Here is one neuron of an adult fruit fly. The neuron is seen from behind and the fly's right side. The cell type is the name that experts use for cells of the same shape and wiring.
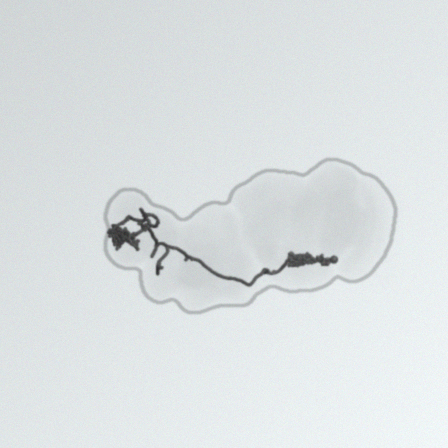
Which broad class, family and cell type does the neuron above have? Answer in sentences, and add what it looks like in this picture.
It is a descending neuron. Its family is DNg. Its cell type is DNg14. Its cell body lies on the right of the picture. In this view it is more than twice as wide as it is tall.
